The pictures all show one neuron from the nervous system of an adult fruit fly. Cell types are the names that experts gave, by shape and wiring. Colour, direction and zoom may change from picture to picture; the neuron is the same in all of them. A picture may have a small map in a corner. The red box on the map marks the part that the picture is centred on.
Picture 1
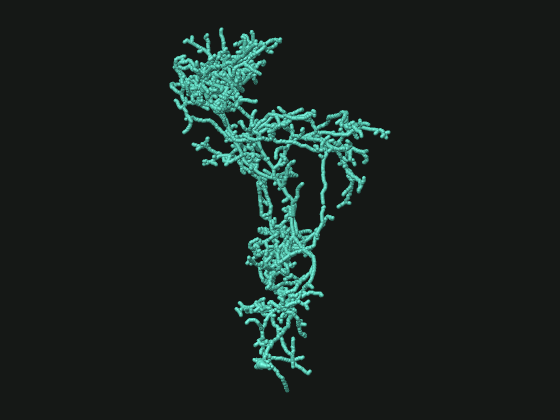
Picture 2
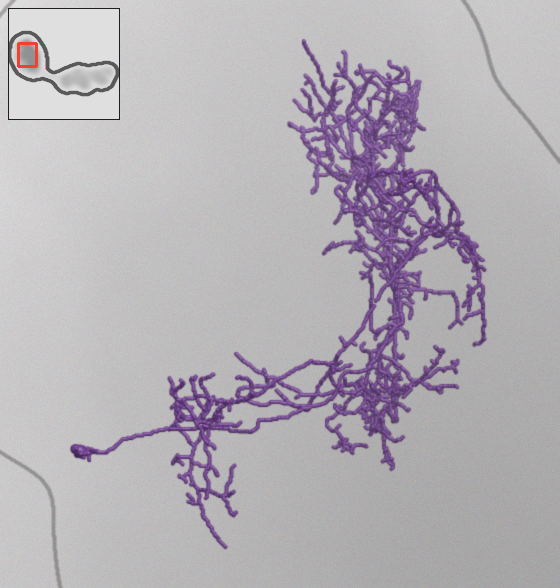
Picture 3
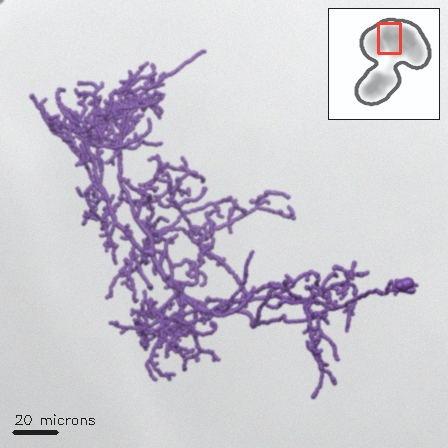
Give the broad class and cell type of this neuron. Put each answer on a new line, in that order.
central-brain intrinsic neuron
PLP257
